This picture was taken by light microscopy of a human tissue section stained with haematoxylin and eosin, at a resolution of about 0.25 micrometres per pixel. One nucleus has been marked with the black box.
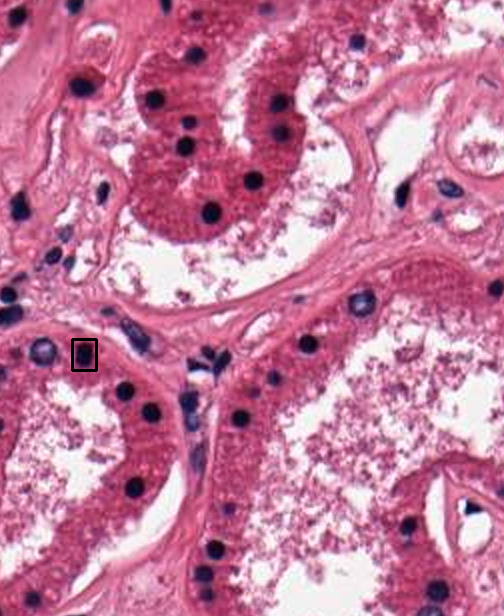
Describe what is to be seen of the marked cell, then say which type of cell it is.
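It is smaller and denser than the rounder, paler-centred nucleus lying just beside it in the same tubule wall. The cell is part of a single row of nuclei lining the tubule wall, with the lumen and its pale, fluffy contents lying below it. This is a proximal tubule cell.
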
